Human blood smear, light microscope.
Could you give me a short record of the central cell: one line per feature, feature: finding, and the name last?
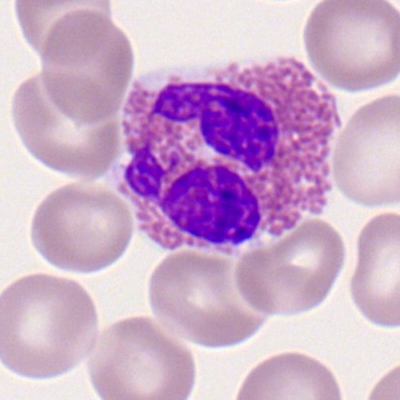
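Outline: roughly round, edge slightly bumpy
Nucleus: several separate lobes
Nucleoli: none visible in the lobes
Granules: round, fairly uniform in size
Name: eosinophil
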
